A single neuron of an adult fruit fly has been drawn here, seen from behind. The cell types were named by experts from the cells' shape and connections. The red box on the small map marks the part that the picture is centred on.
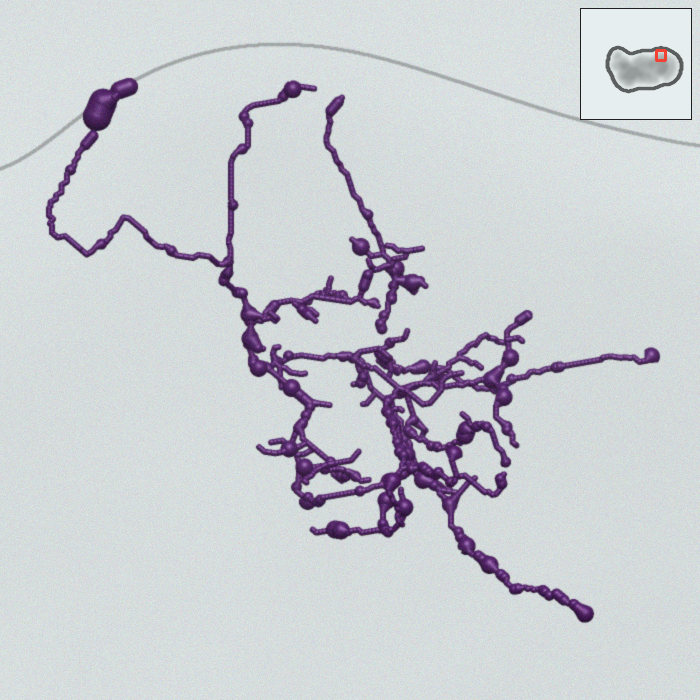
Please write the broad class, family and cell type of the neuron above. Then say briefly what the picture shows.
Its broad class is central-brain intrinsic neuron. Its family is hemilineage SLPpm1. It is of cell type SLP289. The cell body can be seen at the upper left of the picture. The picture shows dozens of branch ends.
